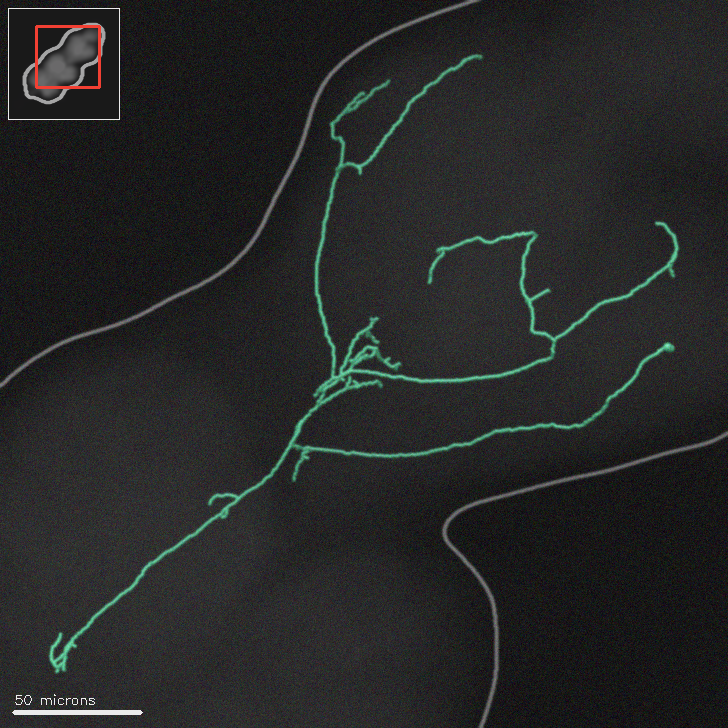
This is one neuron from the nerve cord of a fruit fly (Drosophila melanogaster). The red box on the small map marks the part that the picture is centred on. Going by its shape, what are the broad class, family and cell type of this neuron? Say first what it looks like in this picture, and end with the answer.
By the scale bar it is about 250 microns wide in this view. As drawn here it is about as wide as it is tall. This is a nerve-cord intrinsic neuron. The family is hemilineage 18B. Its cell type is IN18B055.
